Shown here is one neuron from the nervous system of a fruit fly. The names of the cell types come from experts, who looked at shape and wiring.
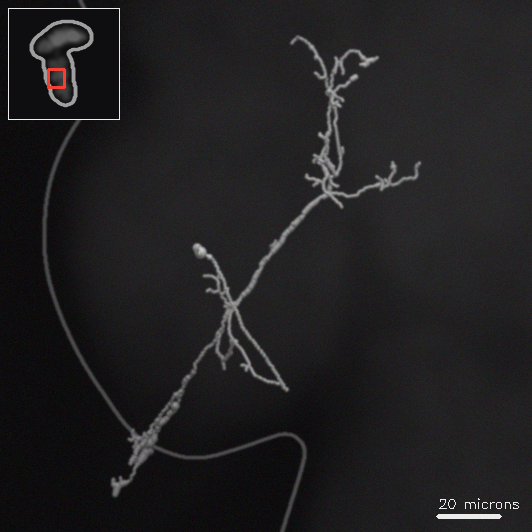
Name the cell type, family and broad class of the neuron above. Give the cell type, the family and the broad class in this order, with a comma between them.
IN19A106, hemilineage 19A, nerve-cord intrinsic neuron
